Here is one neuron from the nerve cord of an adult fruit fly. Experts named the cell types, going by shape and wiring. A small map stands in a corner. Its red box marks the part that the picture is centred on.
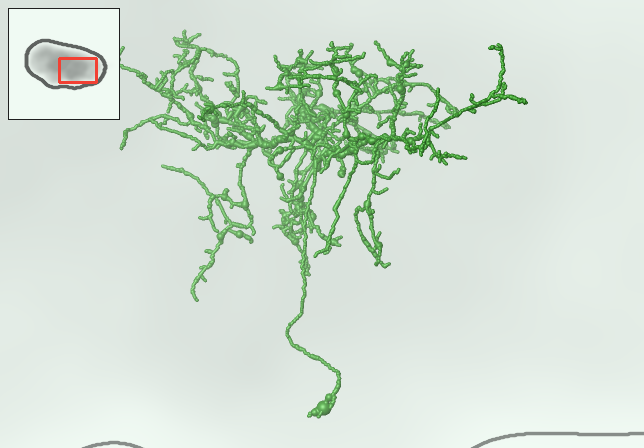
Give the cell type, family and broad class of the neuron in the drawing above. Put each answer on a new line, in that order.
AN18B032
hemilineage 18B
ascending neuron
